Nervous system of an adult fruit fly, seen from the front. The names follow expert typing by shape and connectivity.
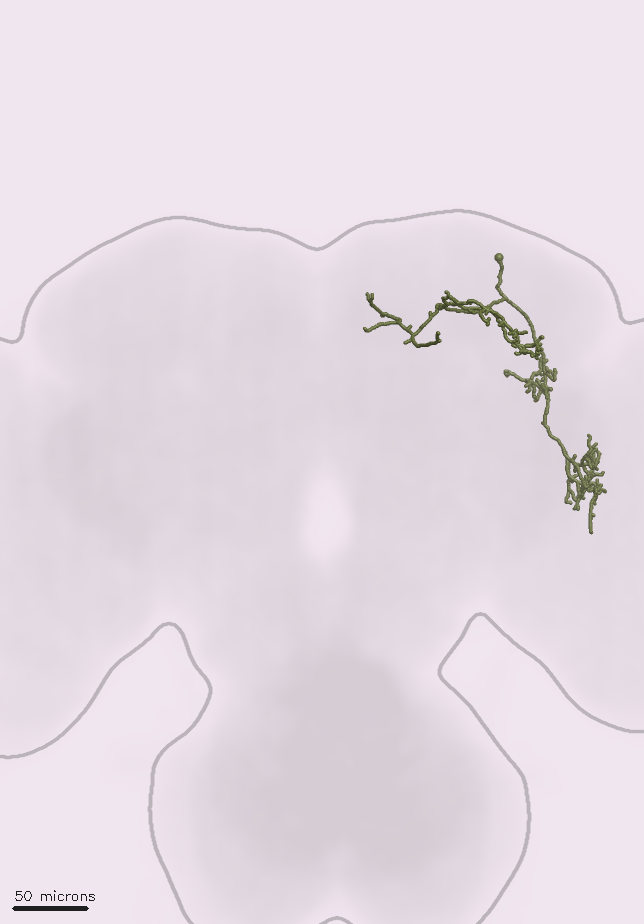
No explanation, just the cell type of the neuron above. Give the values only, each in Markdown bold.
**LoVP83**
